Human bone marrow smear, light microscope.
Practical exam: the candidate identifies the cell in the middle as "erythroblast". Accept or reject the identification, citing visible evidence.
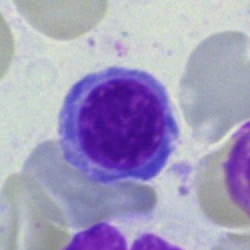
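Start with the outline: roughly round, with slightly uneven, bumpy edges. The nucleus fills most of the cell and leaves only a narrow rim of cytoplasm, which is blue and shows no granules. Now the chromatin: dark purple, with small paler patches scattered all through it.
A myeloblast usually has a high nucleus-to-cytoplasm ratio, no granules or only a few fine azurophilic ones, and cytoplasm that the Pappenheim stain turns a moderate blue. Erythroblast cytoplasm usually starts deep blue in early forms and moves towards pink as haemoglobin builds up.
So the large nucleus and the granule-free rim suit a blast too, and the blue could go with either name.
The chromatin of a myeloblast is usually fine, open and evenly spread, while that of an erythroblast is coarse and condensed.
Dark chromatin broken up by paler patches is not that fine, even pattern, and leans towards erythroblast. So yes, erythroblast fits this cell.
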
